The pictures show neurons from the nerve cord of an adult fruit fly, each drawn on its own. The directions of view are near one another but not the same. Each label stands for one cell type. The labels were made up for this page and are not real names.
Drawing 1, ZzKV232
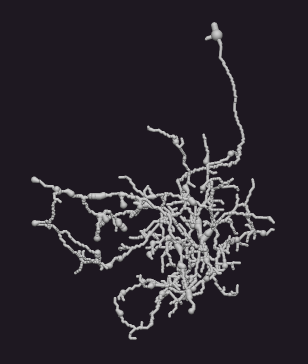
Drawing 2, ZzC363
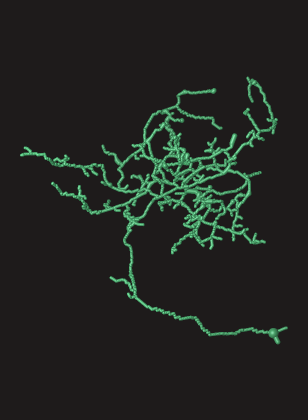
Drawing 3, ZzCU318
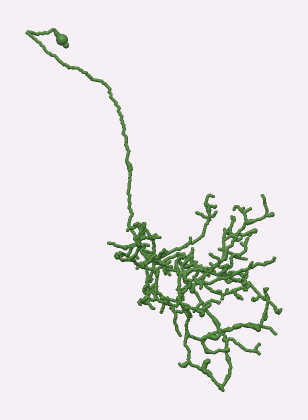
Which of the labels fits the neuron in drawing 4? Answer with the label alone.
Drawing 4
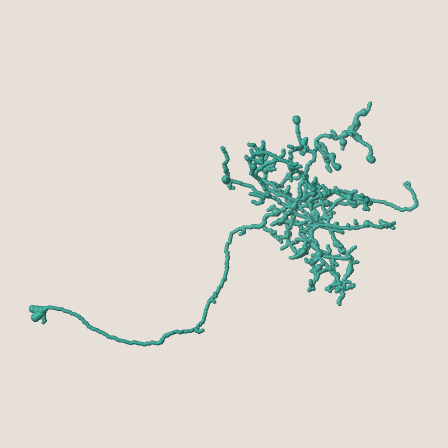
ZzCU318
